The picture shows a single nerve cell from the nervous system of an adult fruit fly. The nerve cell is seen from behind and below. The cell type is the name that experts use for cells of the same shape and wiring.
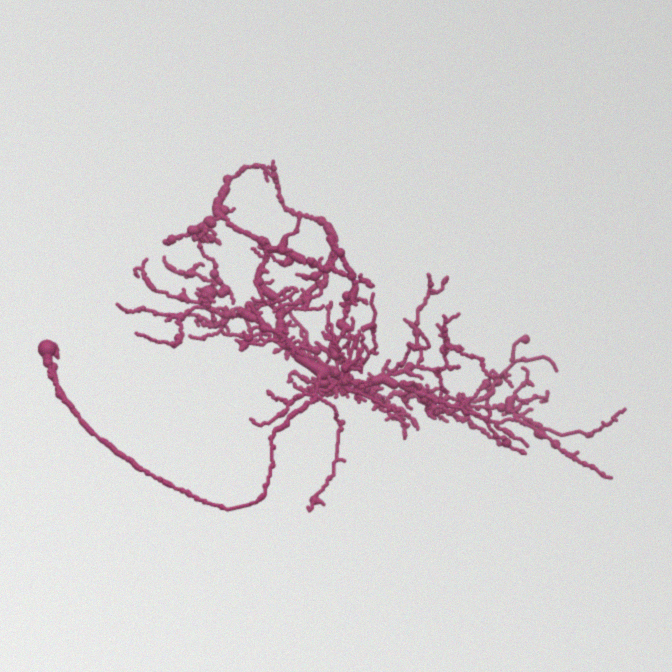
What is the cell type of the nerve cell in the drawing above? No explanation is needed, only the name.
PRW057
